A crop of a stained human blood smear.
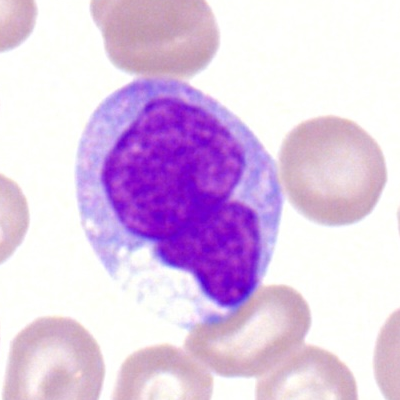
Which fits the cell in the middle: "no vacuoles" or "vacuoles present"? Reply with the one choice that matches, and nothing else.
Vacuoles present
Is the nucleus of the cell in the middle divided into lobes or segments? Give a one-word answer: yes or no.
Yes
